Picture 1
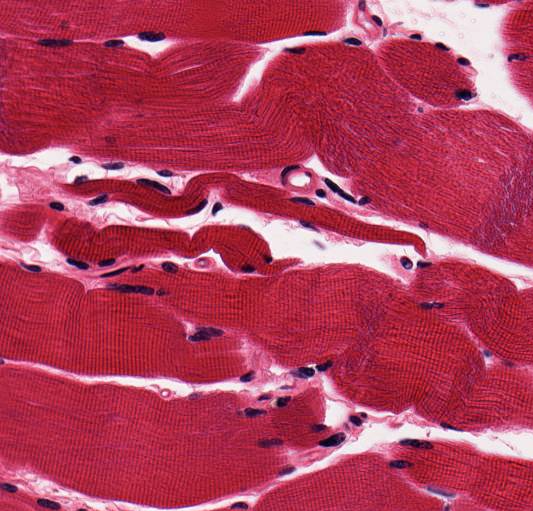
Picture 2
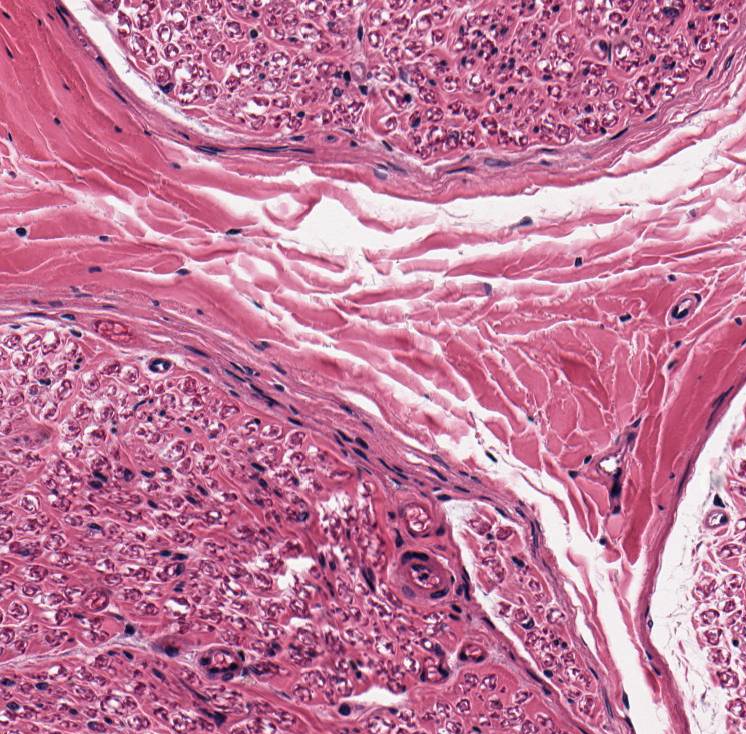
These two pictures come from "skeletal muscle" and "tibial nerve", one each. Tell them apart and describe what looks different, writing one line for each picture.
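Picture 1: skeletal muscle. Long muscle fibres cut lengthwise run roughly from left to right across the whole field.
Picture 2: tibial nerve. Within the compartments the fibres are cut across, each appearing as a small ring with a pale halo around a central pink dot.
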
